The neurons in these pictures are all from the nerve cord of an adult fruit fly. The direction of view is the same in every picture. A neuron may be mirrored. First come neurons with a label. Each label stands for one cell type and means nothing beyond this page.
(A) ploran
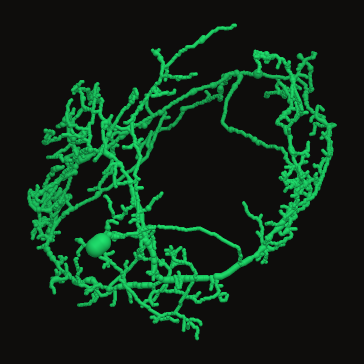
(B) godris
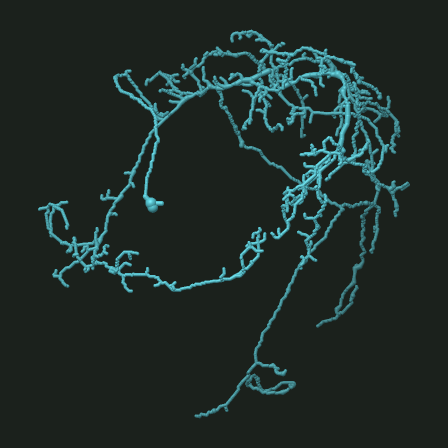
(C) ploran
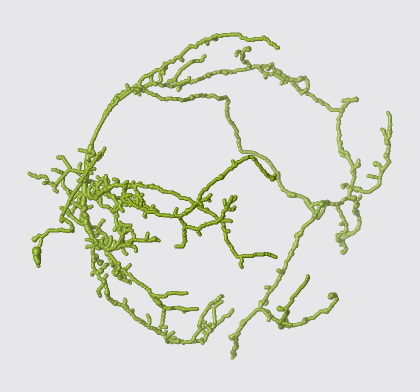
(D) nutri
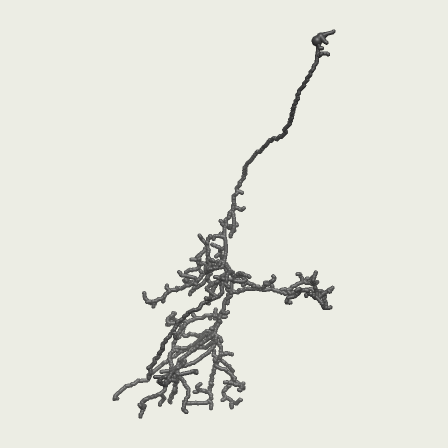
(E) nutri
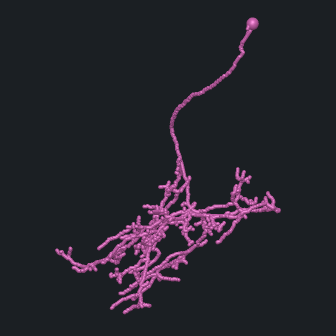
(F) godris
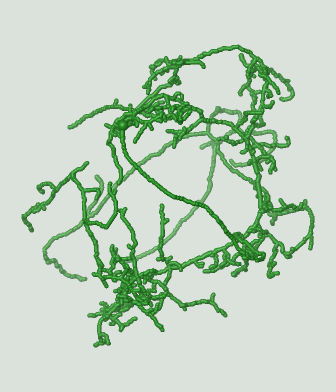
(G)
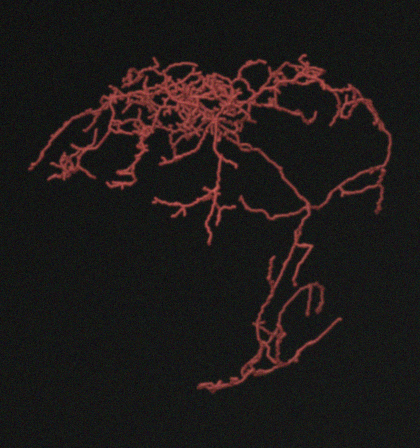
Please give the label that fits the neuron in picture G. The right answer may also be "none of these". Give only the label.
none of these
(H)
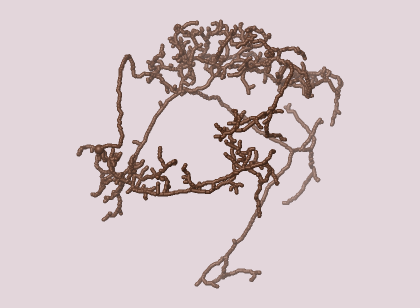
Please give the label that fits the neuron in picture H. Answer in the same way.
godris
